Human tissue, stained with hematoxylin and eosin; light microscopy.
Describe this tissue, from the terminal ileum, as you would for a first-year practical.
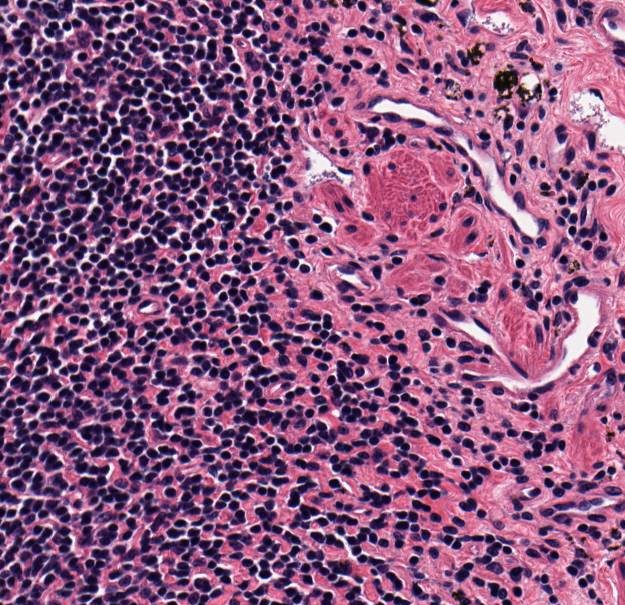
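Dense lymphocytes sheet the left and lower field; loose pink fibrous tissue lies upper right. Nuclei are small, round, dark purple; cytoplasm very scant. The sheet is diffuse; no follicle or pale germinal centre shows. Thin-walled, slit-like vascular spaces with empty lumens cross the fibrous tissue.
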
